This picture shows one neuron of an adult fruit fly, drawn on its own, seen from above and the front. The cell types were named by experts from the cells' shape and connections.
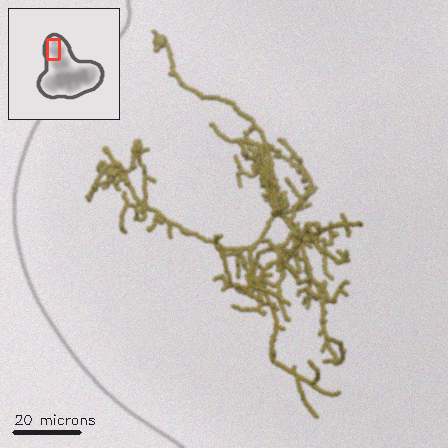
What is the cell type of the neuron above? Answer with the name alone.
IN21A051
